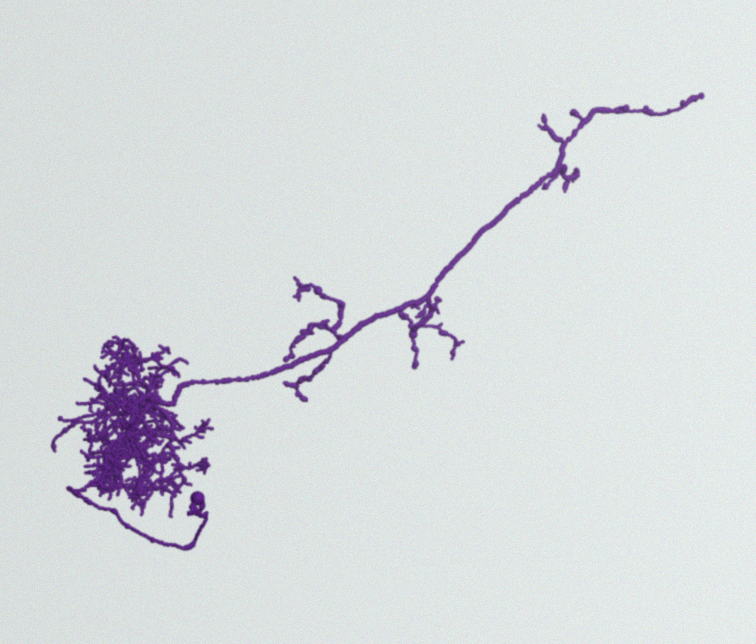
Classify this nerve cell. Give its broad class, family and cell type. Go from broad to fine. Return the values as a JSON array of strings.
["nerve-cord intrinsic neuron", "hemilineage 01A", "IN01A009"]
